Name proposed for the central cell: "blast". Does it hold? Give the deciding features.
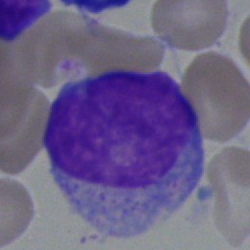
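This cell is roughly round, with finely stippled chromatin rather than coarse clumps and pale greyish-blue cytoplasm, and red cells press against its upper border. The chromatin counts for blast and against lymphocyte.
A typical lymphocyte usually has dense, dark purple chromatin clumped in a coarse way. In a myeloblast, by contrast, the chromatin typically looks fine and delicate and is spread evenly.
The name blast fits this cell.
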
